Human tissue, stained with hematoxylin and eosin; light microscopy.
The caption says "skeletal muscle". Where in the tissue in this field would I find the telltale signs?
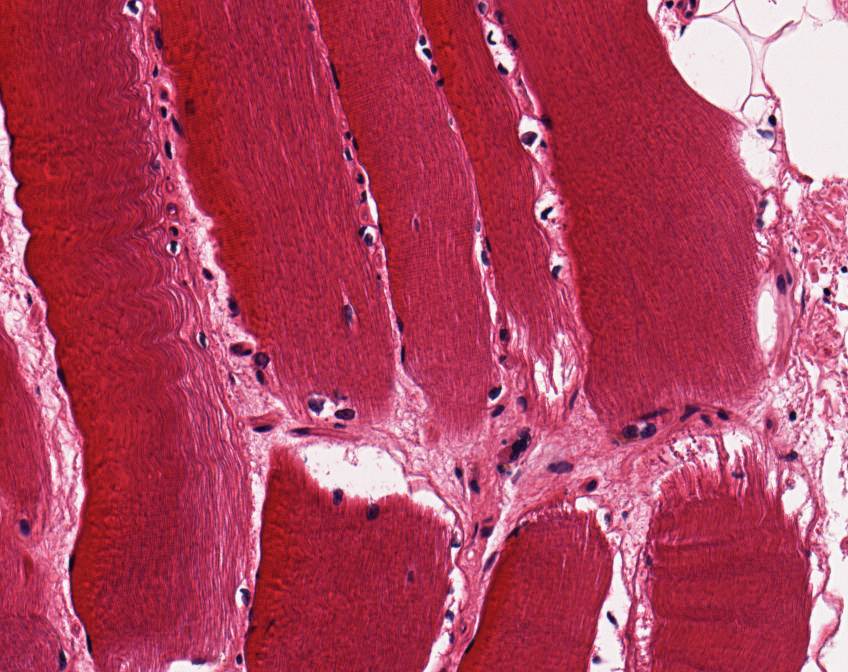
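This is skeletal muscle, and what goes with that is the fine, regular cross-striations running along the fibres.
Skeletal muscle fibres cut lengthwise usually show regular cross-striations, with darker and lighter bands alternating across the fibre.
Beyond that, the upper row of fibres ends in blunt, frayed tips against a band of pale connective tissue crossing the middle of the field. Their cytoplasm stains a deep, intense red. Small, dark, flattened nuclei lie mostly at the fibre edges and in the thin stroma between them.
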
